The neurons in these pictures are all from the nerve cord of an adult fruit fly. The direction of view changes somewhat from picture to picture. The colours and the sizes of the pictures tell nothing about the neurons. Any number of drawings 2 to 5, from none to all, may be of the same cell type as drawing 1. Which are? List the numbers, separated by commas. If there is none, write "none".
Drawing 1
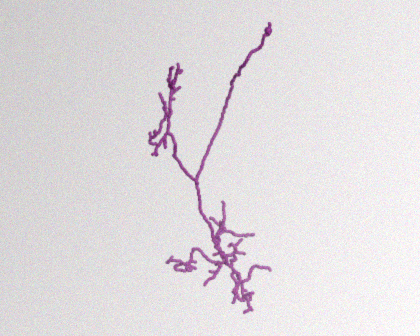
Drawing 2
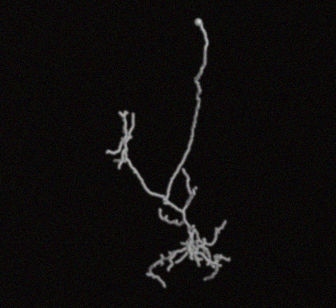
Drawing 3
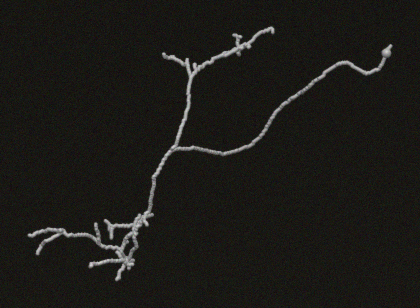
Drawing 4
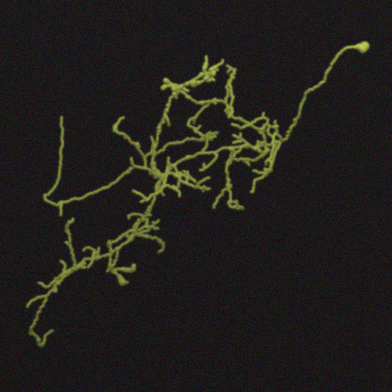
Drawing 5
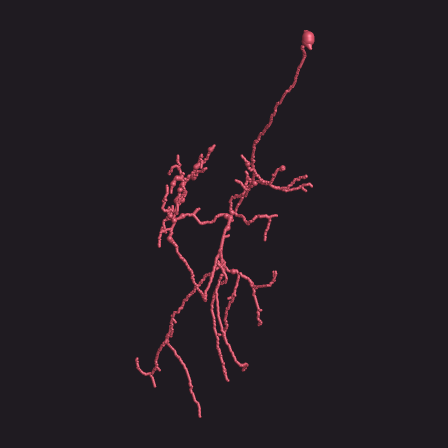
2, 3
